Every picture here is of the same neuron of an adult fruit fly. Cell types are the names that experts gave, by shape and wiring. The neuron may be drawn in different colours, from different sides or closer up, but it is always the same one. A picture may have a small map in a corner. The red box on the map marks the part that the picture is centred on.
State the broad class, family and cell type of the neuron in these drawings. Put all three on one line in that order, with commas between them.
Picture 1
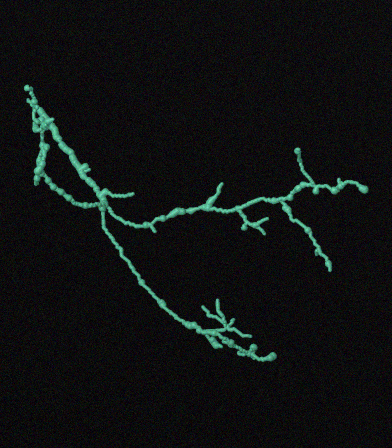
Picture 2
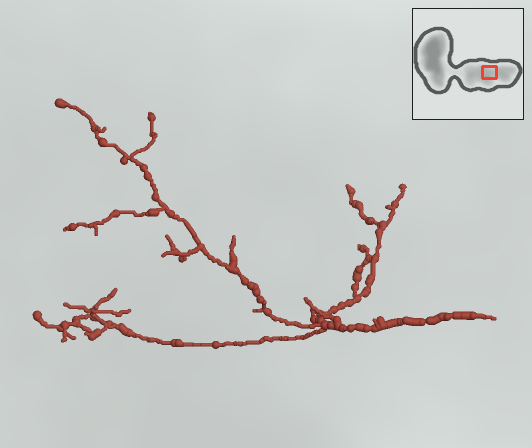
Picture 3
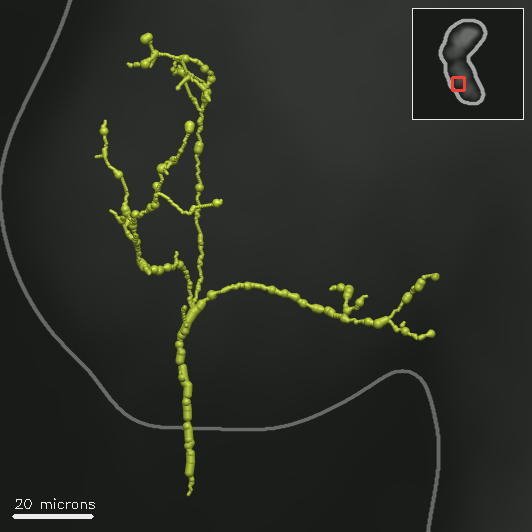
sensory neuron entering the nerve cord, class mechanosensory proprioceptive, SNpp51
